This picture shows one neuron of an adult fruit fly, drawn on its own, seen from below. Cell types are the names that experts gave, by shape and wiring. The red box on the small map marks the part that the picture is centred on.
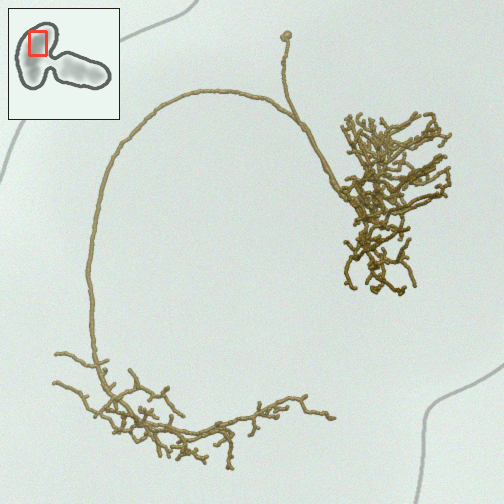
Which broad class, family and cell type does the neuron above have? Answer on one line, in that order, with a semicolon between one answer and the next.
visual projection neuron; hemilineage VPNl&d1_medial; LT51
